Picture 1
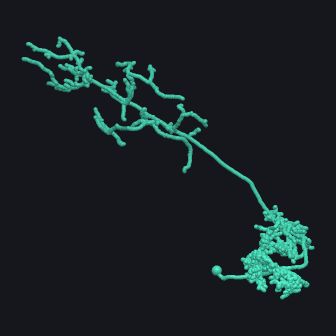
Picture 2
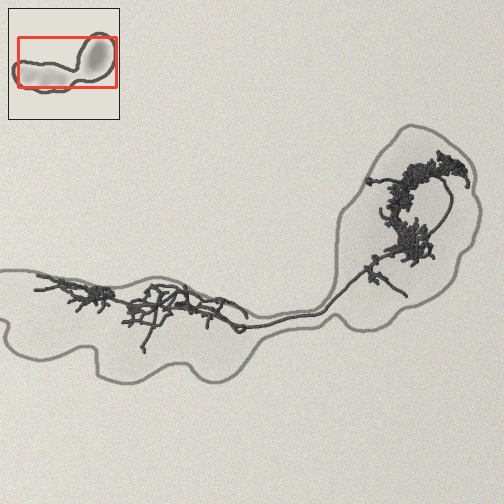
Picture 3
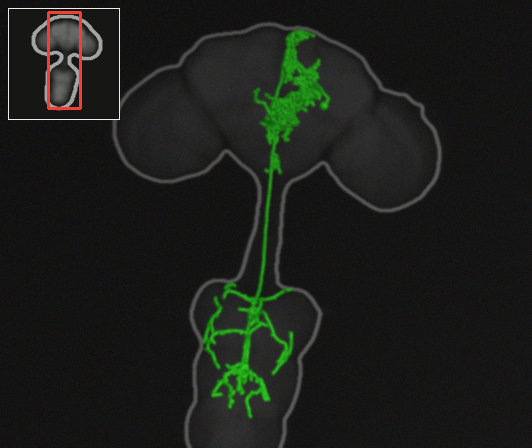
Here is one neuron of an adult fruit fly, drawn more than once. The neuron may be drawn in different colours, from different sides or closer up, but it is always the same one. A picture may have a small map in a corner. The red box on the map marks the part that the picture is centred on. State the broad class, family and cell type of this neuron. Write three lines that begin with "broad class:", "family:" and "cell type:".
broad class: descending neuron
family: hemilineage SMPpv2_dorsal
cell type: DNp68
